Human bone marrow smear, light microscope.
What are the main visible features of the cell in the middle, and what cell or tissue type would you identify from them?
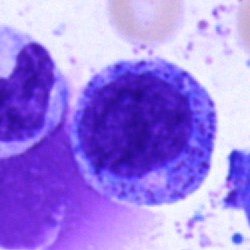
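The nucleus has dark purple, fairly dense chromatin. Coarse dark purple granules are scattered through the cytoplasm, and some of them lie over the nucleus. Below the nucleus is a paler patch of cytoplasm. This is a promyelocyte.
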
